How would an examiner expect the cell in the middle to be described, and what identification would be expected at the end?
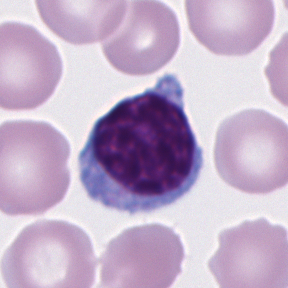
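Up on the upper-right side, the nucleus comes almost to the cell edge, so the cytoplasm there is just a thin rim. A small pale blue projection of cytoplasm sticks up from the top edge, a bit right of centre. The outline is irregular, and the lower margin looks ragged. The cytoplasm has no vacuoles in it. It's a typical lymphocyte.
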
